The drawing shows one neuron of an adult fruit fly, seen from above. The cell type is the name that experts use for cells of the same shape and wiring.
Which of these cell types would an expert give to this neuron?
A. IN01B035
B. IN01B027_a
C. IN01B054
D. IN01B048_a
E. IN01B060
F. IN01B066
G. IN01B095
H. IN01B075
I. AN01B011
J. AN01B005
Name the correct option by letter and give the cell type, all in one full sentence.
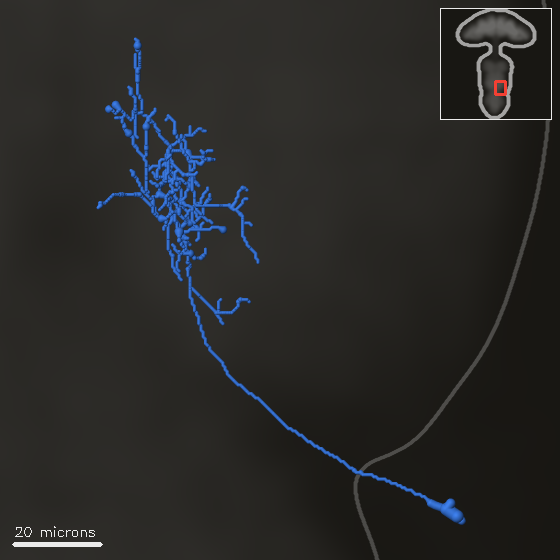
Cell type IN01B075, found in option H, is the type of the neuron.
